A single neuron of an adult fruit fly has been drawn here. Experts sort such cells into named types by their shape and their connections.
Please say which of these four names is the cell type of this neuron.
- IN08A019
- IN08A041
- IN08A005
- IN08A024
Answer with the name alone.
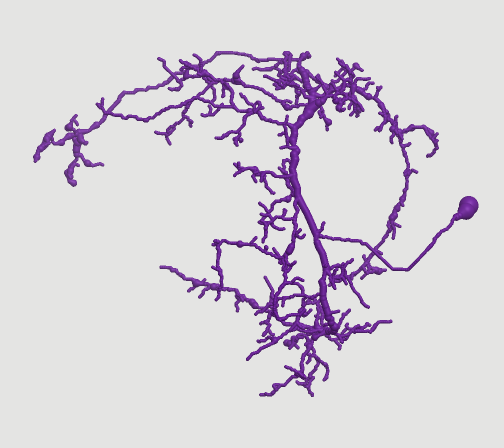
IN08A019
